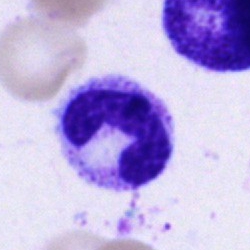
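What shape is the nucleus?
It's horseshoe-shaped, opening toward the lower left.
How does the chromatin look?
Dark purple and coarsely clumped.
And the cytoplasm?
Pale, faintly lilac, with fine purple granules scattered through it.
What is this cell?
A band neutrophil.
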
